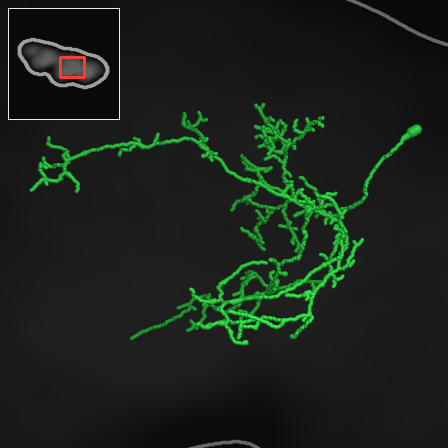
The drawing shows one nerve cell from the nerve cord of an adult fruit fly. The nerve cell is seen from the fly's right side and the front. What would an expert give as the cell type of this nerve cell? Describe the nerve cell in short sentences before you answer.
Dozens of branch ends can be seen. As drawn here it is wider than it is tall. Its broad class is nerve-cord intrinsic neuron. The cell type is IN09A081.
